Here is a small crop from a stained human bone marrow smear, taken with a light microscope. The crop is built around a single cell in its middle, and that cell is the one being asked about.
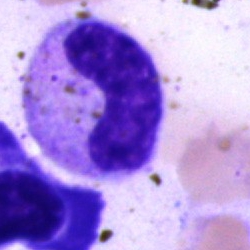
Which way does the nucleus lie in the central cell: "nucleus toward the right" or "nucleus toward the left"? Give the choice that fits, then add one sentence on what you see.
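Nucleus toward the right. The nucleus lies along the right side of the cell.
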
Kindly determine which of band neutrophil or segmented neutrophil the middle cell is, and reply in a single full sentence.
In the middle of this smear crop, the cell is a band neutrophil.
